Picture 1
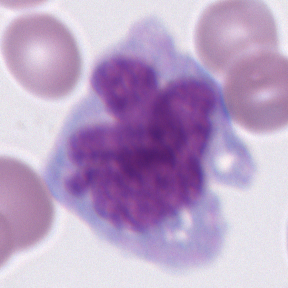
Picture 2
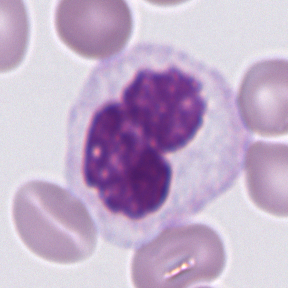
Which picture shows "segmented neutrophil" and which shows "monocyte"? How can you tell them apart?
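In the first picture you have a monocyte, and in the second a segmented neutrophil. Look at the outlines first: the monocyte's is irregular, bulging into a blunt extension on the right, while the neutrophil's is roughly round.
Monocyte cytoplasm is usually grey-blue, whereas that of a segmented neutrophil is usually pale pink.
Here the monocyte's cytoplasm is pale greyish blue, and the neutrophil's is pale lilac-grey.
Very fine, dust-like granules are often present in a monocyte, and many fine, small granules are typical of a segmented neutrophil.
Neither cell shows coarse coloured or dark granules in its cytoplasm. In the neutrophil you can also see dark purple, coarsely clumped chromatin. Both cells have red cells lying close on several sides.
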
